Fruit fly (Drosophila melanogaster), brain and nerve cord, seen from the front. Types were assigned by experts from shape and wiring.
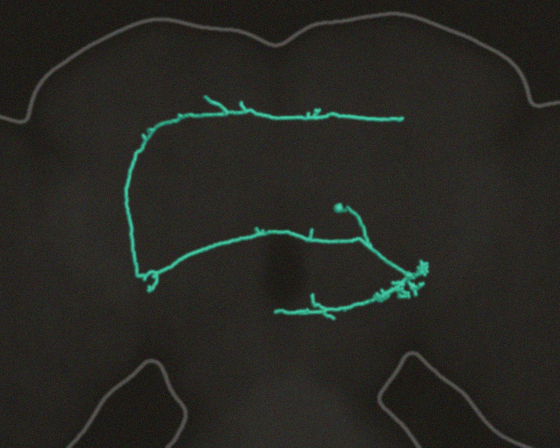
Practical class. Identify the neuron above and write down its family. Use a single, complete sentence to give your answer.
This neuron is designated as family hemilineage DM4_ventral.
